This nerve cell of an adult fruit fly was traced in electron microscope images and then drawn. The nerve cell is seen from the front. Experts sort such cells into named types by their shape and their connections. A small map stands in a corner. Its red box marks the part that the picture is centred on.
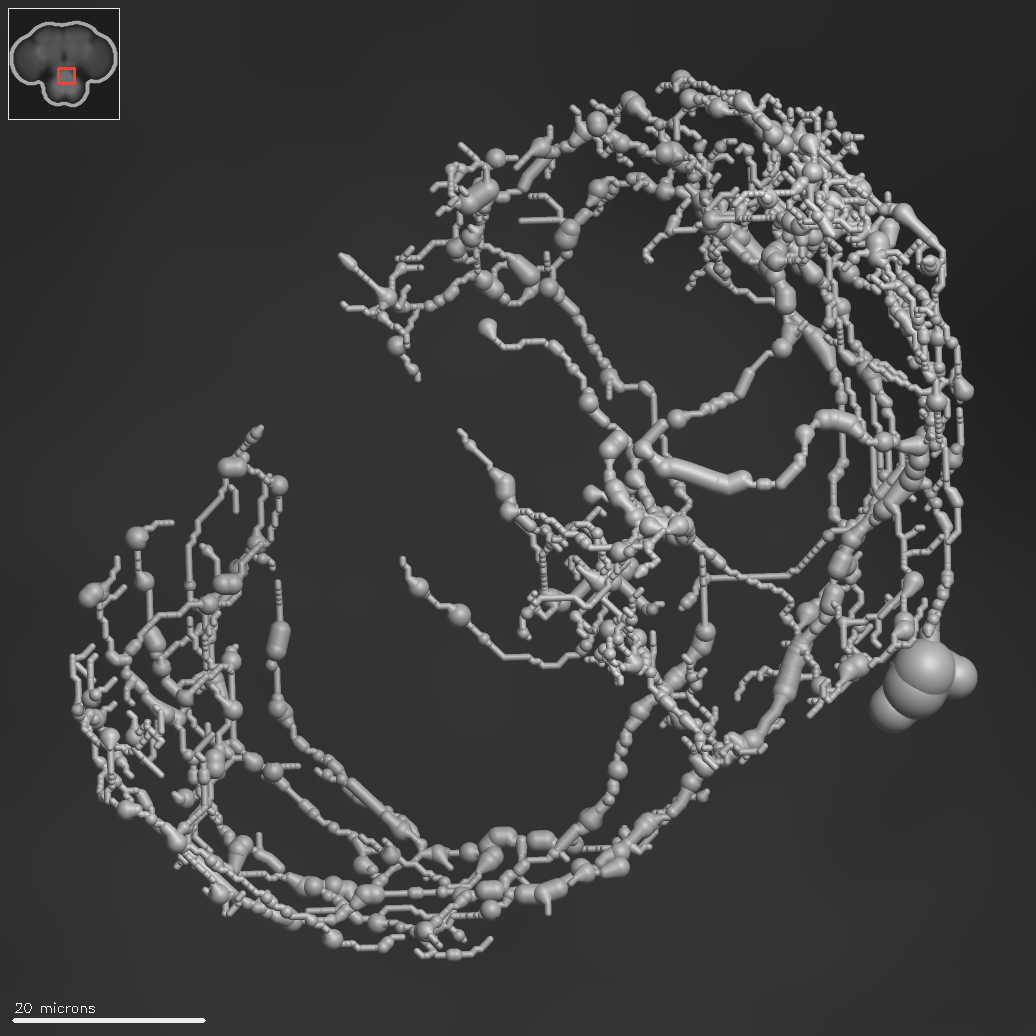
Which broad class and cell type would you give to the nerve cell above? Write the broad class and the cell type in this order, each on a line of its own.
nerve-cord intrinsic neuron
INXXX197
